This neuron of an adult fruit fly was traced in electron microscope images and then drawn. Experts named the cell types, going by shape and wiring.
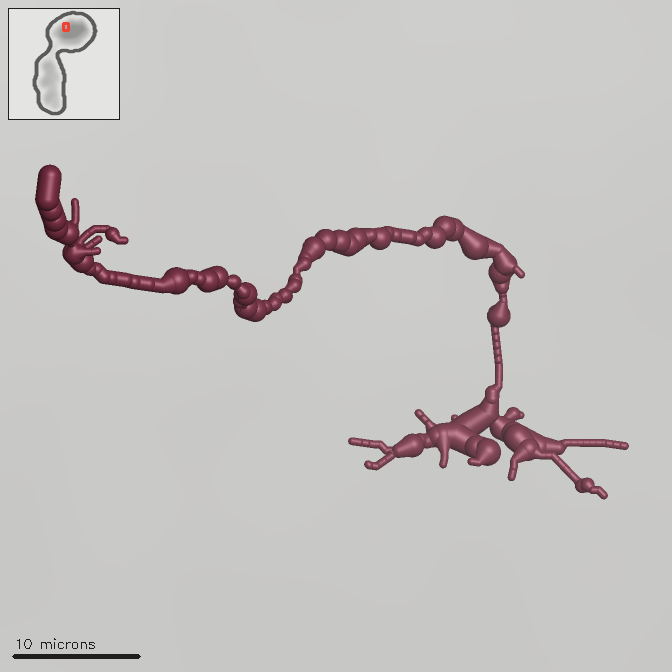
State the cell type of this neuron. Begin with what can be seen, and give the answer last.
The drawing shows no cell body. From left to right in the picture it spans about 45 microns. Its broad class is optic-lobe intrinsic neuron. The cell type is L3.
